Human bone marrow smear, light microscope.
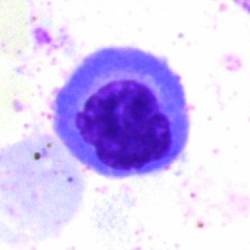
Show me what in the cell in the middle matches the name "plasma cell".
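The chromatin, I notice, is dark purple and coarsely clumped.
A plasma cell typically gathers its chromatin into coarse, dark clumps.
The cytoplasm stains deep blue.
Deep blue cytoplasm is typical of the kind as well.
The rim of cytoplasm is wider above the nucleus than below, which leaves the nucleus toward one side.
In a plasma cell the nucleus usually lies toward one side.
Against the upper side of the nucleus runs a paler band of cytoplasm.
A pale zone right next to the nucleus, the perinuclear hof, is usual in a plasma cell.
Each point I've gone through goes with a plasma cell, and I see nothing here that goes against it.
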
